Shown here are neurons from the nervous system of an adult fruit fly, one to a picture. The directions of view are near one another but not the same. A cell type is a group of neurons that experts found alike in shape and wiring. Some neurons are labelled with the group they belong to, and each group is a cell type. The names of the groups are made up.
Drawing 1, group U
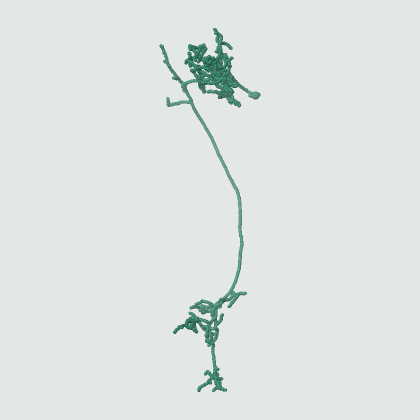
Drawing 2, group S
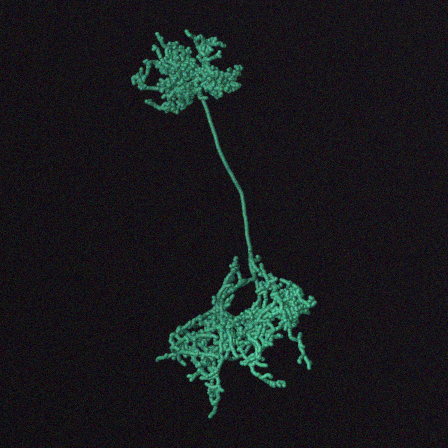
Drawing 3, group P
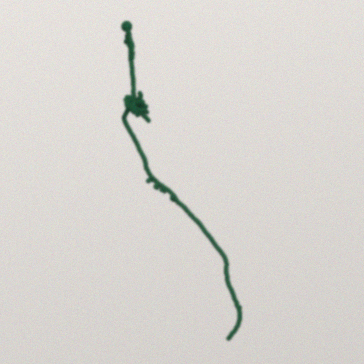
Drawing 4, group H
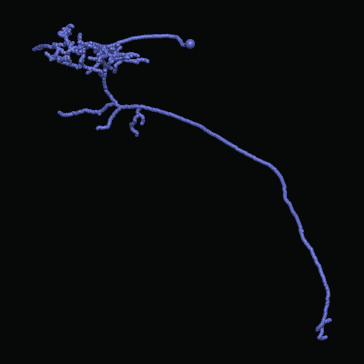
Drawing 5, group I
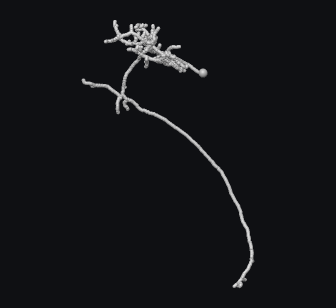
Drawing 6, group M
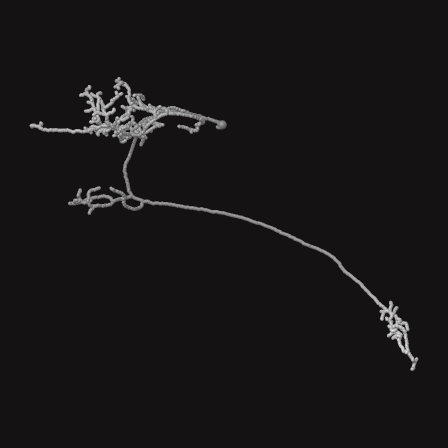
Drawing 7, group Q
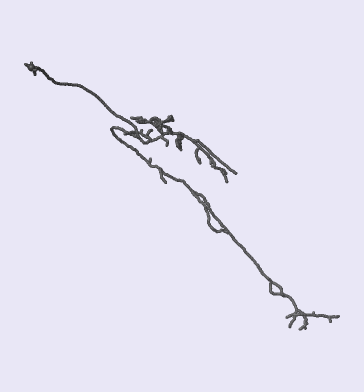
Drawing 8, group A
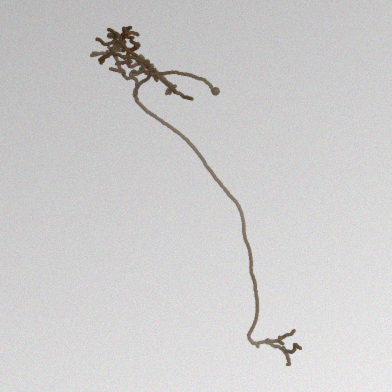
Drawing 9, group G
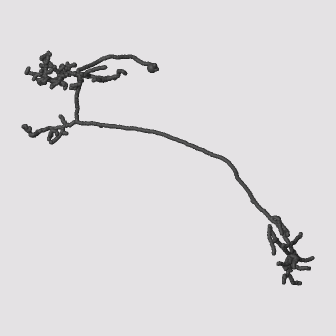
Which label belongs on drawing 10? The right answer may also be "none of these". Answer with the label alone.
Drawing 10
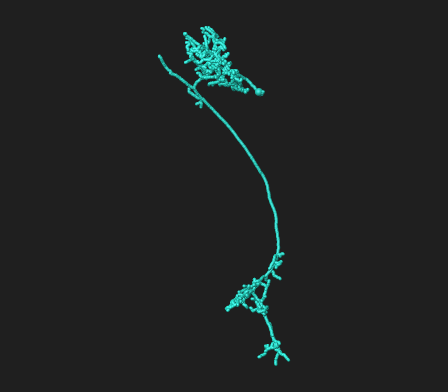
group U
